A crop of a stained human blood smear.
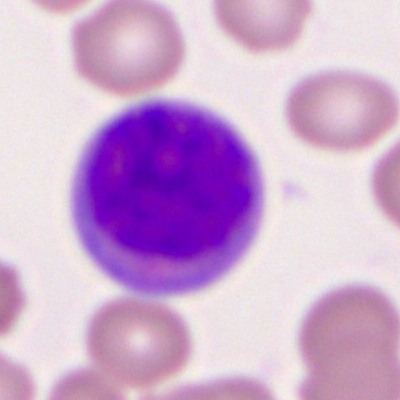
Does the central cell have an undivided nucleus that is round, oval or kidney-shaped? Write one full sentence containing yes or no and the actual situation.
Yes, within this cell the nucleus is one round, oval or kidney-shaped compact mass.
